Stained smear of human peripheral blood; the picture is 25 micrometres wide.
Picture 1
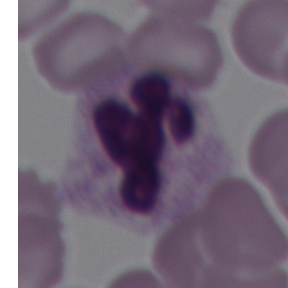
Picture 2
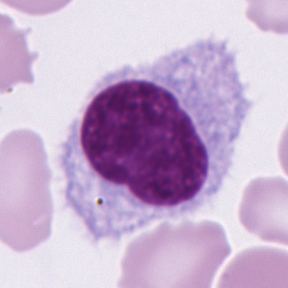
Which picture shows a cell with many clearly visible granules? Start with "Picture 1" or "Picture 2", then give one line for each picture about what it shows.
Picture 1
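In picture 1: Fine lilac granules are scattered evenly through the cytoplasm.
In picture 2: No distinct coloured granules are seen in the cytoplasm.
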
